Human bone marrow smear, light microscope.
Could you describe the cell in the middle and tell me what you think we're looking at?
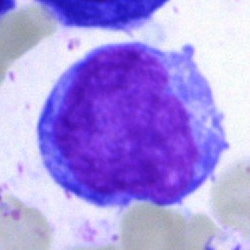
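The nucleus occupies most of the cell and lies toward the left side. Its chromatin is finely stippled, not coarsely clumped. The cytoplasm stains blue, and small blebs protrude from the upper right edge. This cell is a blast.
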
